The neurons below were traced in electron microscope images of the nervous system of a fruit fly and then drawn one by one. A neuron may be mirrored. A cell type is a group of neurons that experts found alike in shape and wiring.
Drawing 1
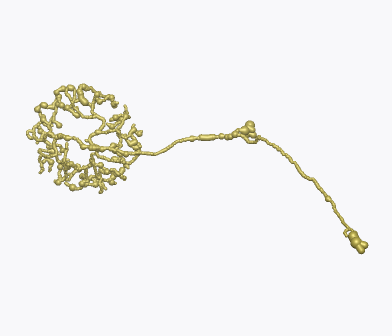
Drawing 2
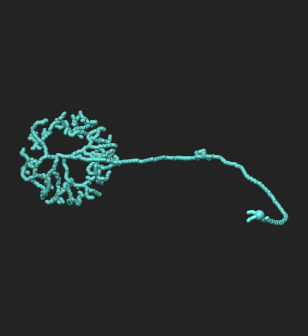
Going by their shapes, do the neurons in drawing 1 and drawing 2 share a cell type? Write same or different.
different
